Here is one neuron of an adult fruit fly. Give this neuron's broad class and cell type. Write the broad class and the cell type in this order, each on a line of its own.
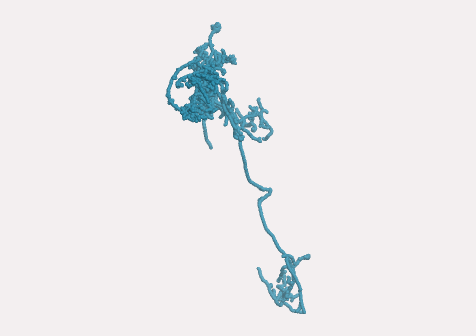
central-brain intrinsic neuron
SLP031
